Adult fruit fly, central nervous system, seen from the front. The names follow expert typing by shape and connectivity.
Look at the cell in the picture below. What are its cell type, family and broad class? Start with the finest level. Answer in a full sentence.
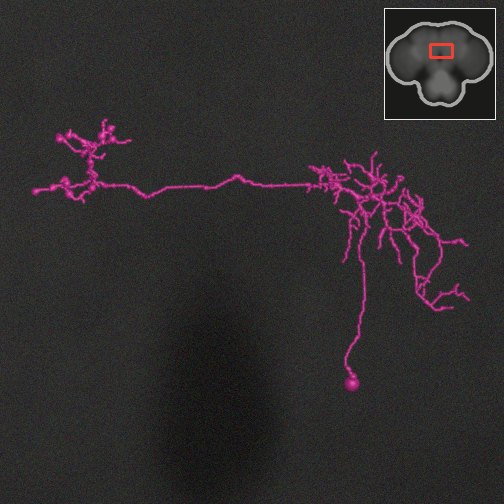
Type CB1556 of hemilineage DM6_posterior, a central-brain intrinsic neuron.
